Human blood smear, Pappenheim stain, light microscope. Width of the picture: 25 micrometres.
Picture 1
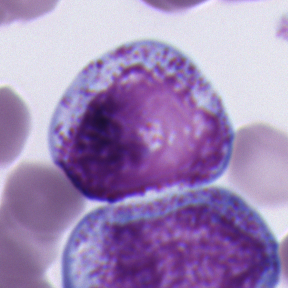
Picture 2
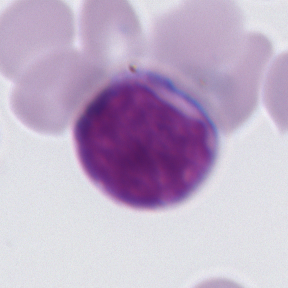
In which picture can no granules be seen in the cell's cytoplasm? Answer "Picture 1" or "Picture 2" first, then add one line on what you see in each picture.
Picture 2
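What picture 1 shows: Fine purple granules are scattered through the cytoplasm.
What picture 2 shows: No granules are visible in the cytoplasm.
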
